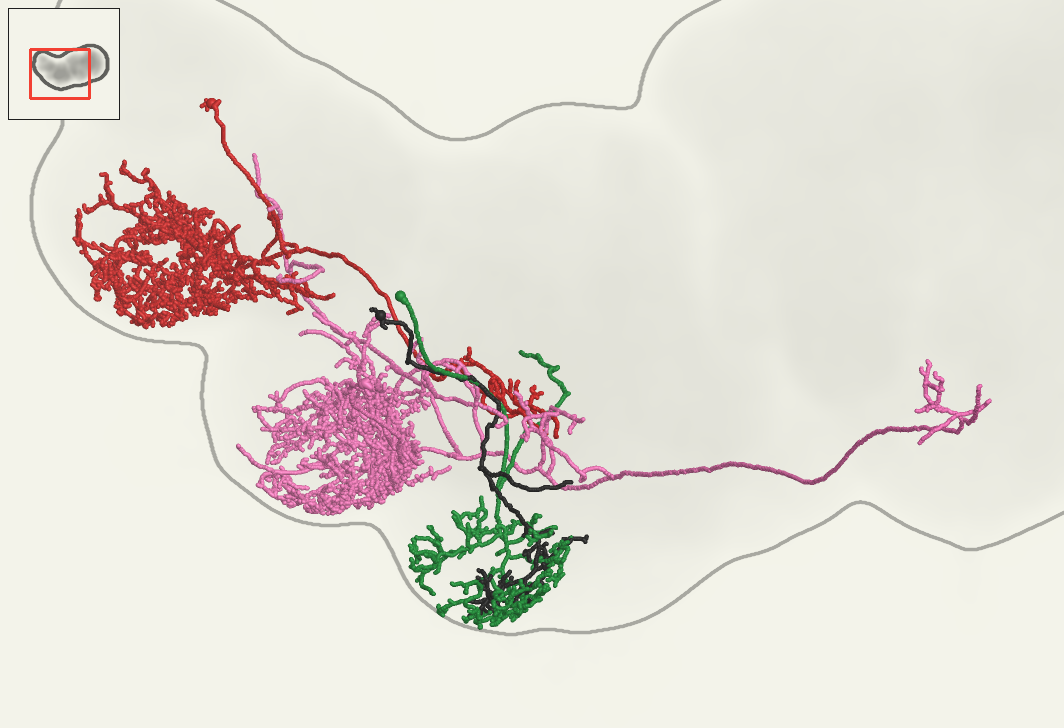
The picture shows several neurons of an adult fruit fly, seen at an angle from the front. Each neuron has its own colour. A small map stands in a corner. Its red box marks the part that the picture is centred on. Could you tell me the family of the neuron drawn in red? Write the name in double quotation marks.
"hemilineage 23B"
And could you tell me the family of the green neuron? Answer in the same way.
"hemilineage 23B"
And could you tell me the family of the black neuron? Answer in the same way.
"hemilineage 23B"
